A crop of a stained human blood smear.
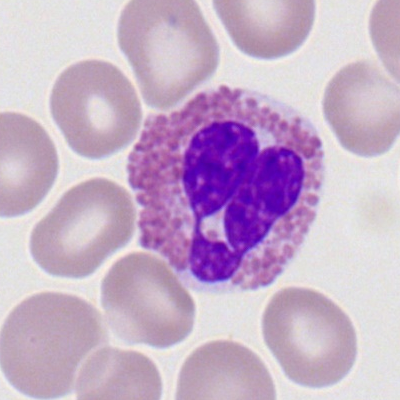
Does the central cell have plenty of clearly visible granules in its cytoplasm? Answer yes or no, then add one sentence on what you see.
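Yes. The cytoplasm is packed with many coarse, round granules.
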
